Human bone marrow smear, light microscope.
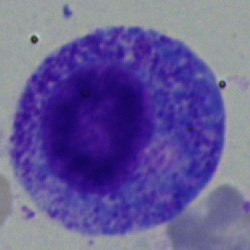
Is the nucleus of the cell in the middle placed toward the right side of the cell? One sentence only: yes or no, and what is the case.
No, the bulk of the cytoplasm is located to the right of the nucleus.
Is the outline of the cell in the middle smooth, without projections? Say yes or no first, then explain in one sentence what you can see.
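Yes. The cell has a round, smooth outline.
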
